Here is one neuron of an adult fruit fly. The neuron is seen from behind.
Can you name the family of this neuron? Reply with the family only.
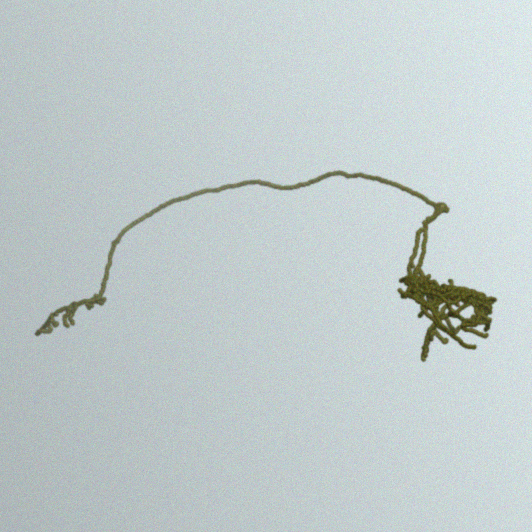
hemilineage VLPd&p1_dorsal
